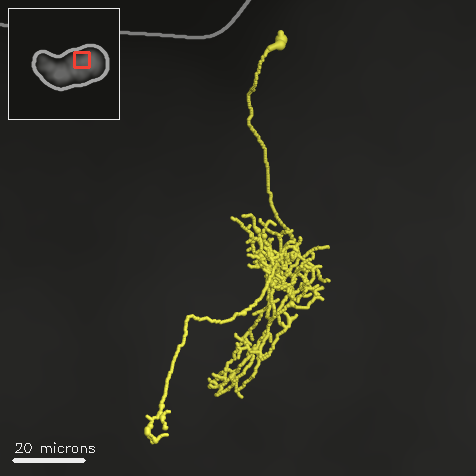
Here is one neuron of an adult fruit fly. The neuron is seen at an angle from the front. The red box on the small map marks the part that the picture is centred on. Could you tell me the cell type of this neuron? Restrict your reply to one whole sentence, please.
The neuron is a member of cell type FC2B.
